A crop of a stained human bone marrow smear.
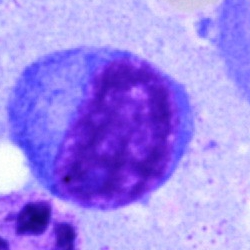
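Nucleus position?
Off-centre, toward the right side.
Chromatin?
Dark purple, mottled by small paler spots.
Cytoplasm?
Blue; widest on the left side of the cell.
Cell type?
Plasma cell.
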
